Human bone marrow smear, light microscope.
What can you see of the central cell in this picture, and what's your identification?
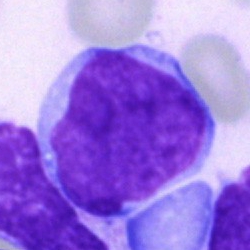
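A smooth, rounded outline bounds the cell. The nucleus occupies most of the cell. The rim of cytoplasm is widest on the left side. No granules are seen in the cytoplasm. Cell type: blast.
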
